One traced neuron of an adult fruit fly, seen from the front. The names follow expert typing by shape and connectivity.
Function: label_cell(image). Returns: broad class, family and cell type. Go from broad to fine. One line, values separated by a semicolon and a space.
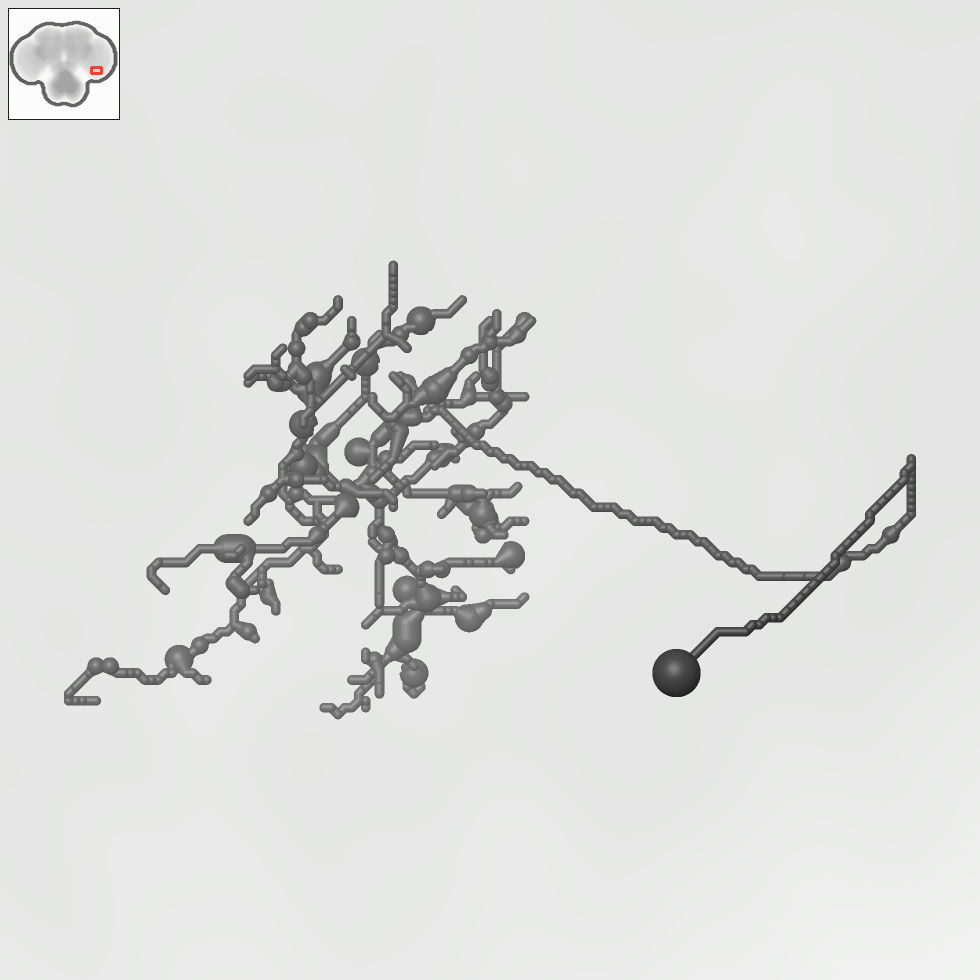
optic-lobe intrinsic neuron; Cm; Cm6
